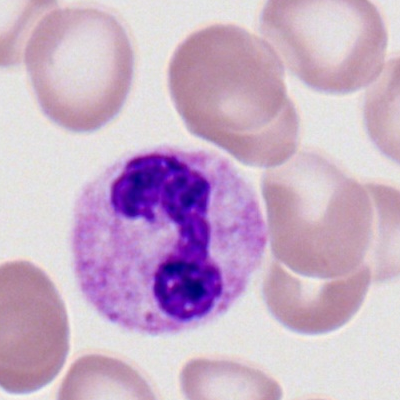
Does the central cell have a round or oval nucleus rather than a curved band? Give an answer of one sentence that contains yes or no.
No, the nucleus is not a compact round or oval mass but a curved band without separate lobes.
